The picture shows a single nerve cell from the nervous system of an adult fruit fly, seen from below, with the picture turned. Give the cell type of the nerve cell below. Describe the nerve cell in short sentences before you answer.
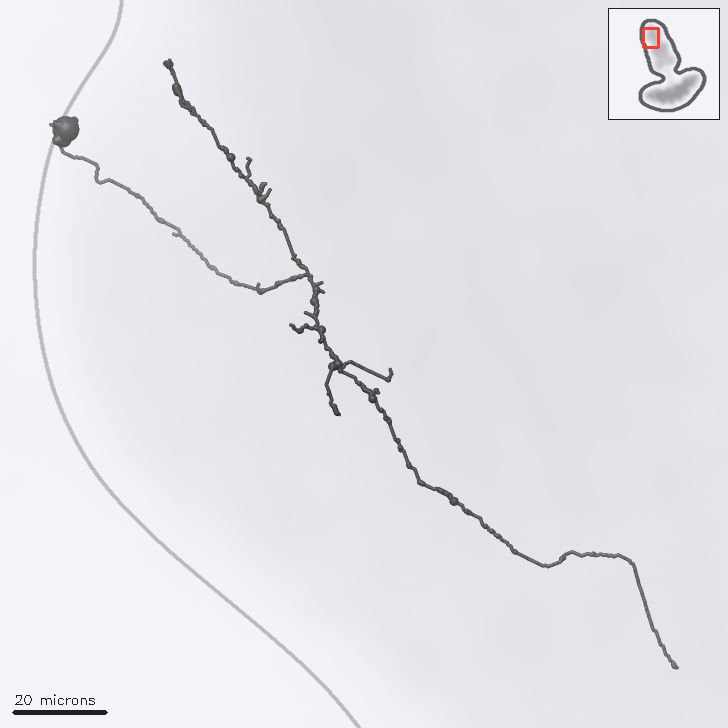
It is in the nerve cord and does not reach the brain. Its cell body lies at the upper left of the picture. From left to right in the picture it spans about 140 microns. It is a nerve-cord intrinsic neuron. The cell type is IN19A100.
